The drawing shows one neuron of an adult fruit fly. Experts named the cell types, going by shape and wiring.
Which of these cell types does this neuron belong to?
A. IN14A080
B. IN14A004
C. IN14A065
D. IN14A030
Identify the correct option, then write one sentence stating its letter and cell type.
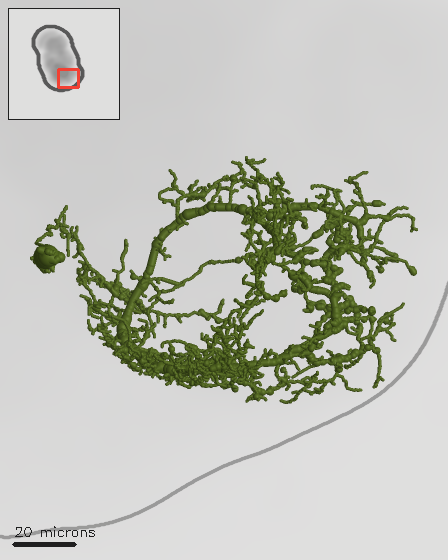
Option B holds the cell type of the neuron, IN14A004.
